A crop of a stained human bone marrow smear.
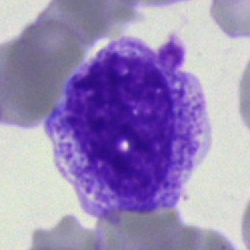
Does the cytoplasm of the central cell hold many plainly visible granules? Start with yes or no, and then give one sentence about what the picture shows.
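Yes. The cytoplasm holds many fine purple granules.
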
